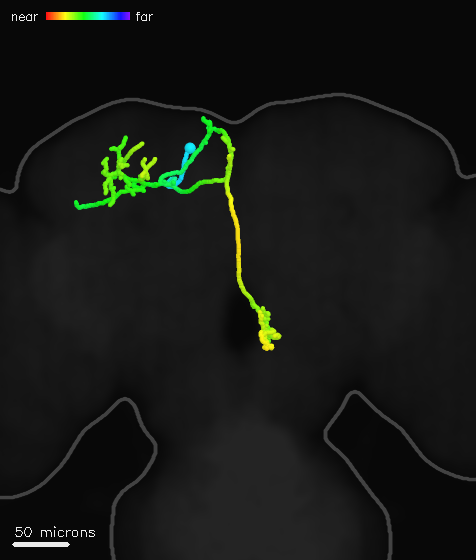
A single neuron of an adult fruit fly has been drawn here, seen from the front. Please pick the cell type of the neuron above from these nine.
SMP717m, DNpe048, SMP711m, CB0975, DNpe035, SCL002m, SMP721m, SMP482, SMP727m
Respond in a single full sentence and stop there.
The type assigned to this neuron is SCL002m.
